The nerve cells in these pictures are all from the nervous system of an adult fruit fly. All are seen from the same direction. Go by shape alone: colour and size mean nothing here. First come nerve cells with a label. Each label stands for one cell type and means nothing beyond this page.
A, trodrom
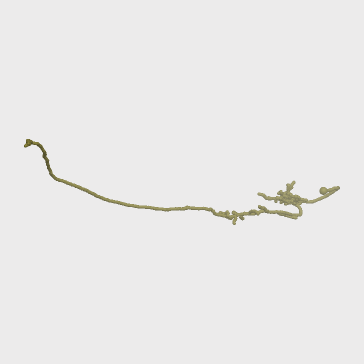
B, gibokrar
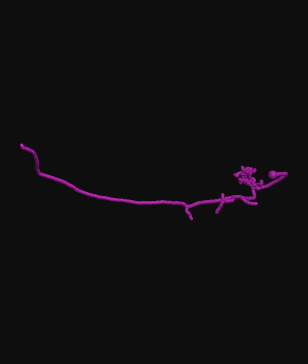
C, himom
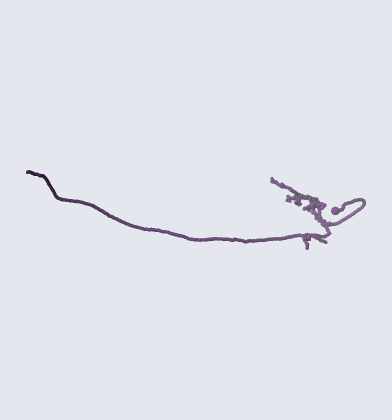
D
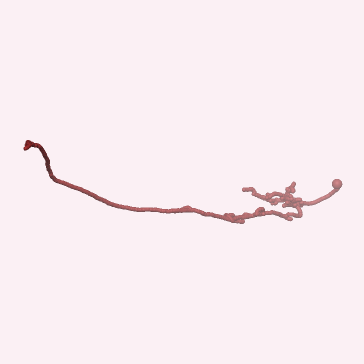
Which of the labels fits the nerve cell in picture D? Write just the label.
trodrom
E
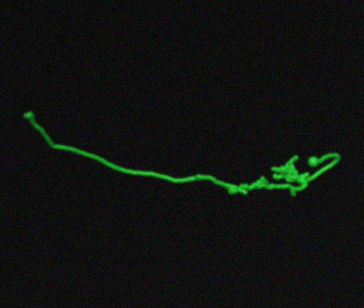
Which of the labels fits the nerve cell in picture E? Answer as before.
trodrom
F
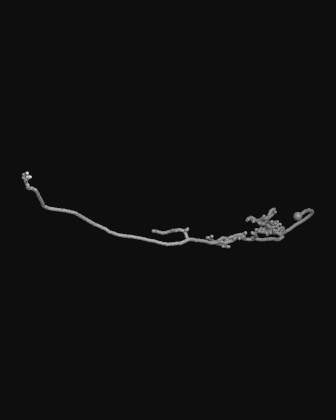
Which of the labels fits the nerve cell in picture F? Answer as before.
trodrom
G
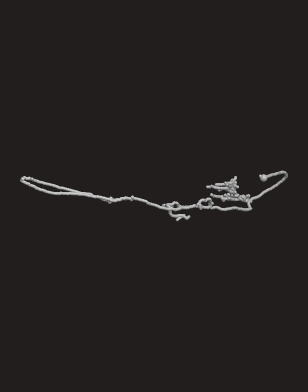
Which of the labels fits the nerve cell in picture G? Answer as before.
trodrom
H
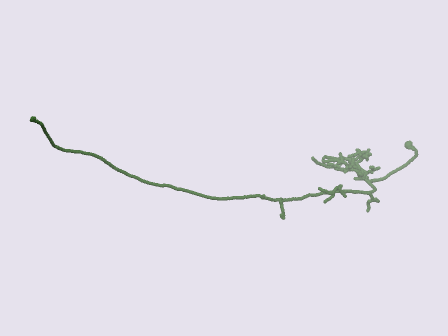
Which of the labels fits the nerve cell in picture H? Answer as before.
gibokrar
